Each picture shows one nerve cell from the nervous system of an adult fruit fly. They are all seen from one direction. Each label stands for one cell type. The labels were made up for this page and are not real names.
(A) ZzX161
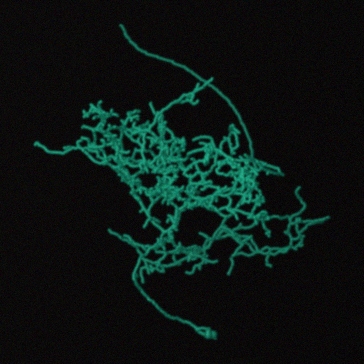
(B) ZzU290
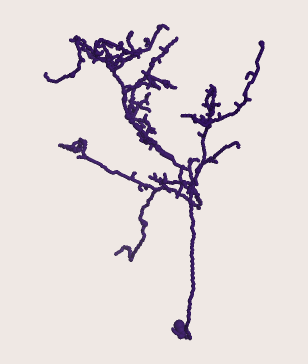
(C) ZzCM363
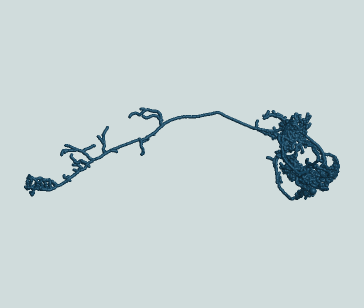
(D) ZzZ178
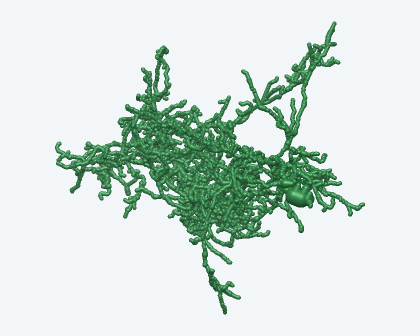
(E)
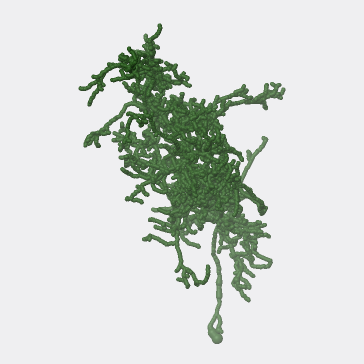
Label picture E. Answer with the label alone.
ZzZ178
